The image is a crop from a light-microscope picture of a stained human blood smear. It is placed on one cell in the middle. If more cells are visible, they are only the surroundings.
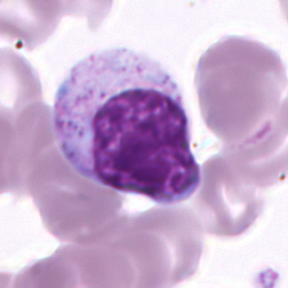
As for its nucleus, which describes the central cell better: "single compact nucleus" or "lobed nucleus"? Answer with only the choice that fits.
Single compact nucleus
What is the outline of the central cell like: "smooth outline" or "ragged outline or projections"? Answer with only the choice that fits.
Smooth outline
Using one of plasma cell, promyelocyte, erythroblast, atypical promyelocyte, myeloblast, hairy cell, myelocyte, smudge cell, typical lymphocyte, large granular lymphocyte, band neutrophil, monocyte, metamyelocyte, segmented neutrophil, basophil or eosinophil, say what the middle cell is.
metamyelocyte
